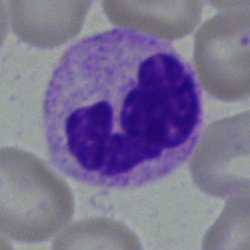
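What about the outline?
Round and smooth, I'd say, with no surface projections.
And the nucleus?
Two main lobes, joined along the bottom, with a deep notch coming in from above.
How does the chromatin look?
Dark purple and densely clumped.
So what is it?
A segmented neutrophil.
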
